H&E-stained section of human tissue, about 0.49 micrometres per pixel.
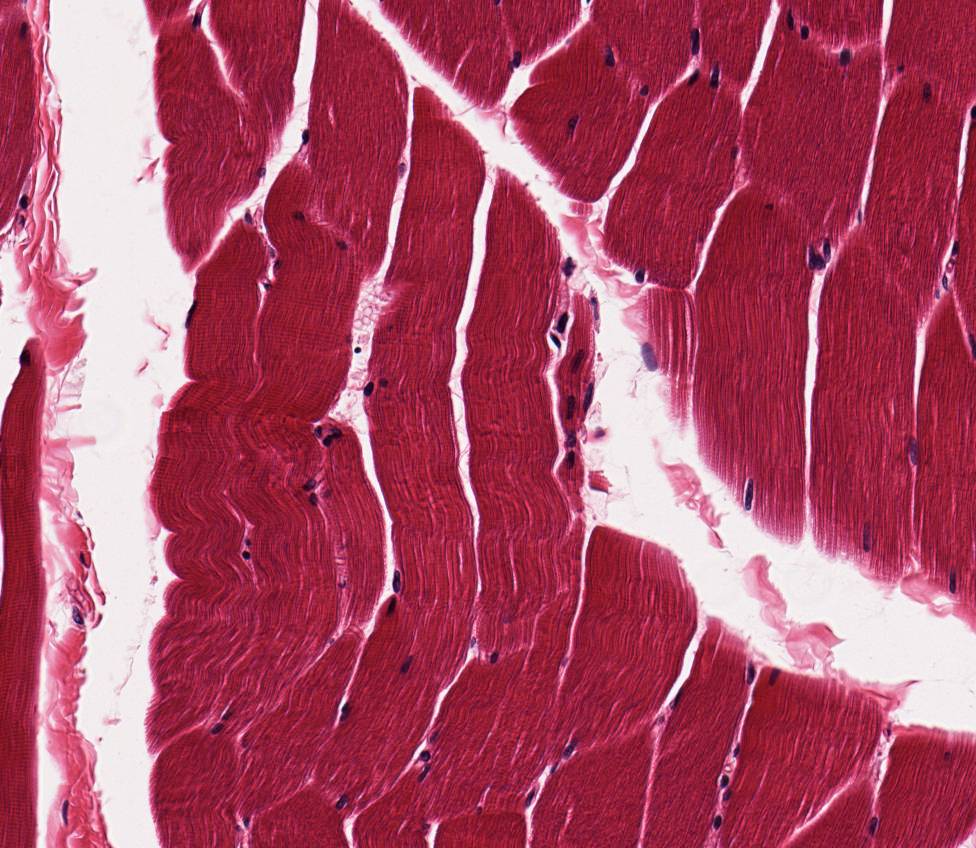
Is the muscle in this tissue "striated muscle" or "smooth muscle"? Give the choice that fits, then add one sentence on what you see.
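Striated muscle. The fibres show fine, regular cross-striations running across their width.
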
